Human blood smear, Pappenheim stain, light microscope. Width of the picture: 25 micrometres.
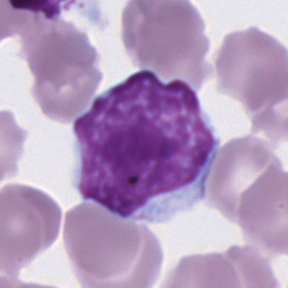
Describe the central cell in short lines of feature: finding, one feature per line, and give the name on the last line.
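Nucleus: reaches the cell edge along the upper and left sides
Nuclear size: about 13 by 11 micrometres, filling about 80% of the cell's area
Cell size: about 13 micrometres across
Cytoplasm: mainly a narrow crescent on the lower right side
Cytoplasmic colour: very pale, almost colourless with a faint bluish-grey tint
Dot: a single small black one in the lower half of the nucleus
Name: typical lymphocyte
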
